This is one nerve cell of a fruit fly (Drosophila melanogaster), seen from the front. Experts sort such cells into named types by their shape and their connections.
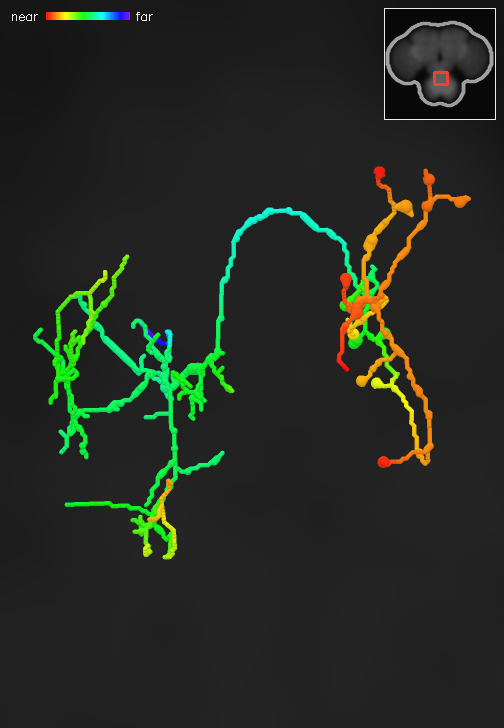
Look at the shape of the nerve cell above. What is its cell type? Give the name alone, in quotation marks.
"IN06A129"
